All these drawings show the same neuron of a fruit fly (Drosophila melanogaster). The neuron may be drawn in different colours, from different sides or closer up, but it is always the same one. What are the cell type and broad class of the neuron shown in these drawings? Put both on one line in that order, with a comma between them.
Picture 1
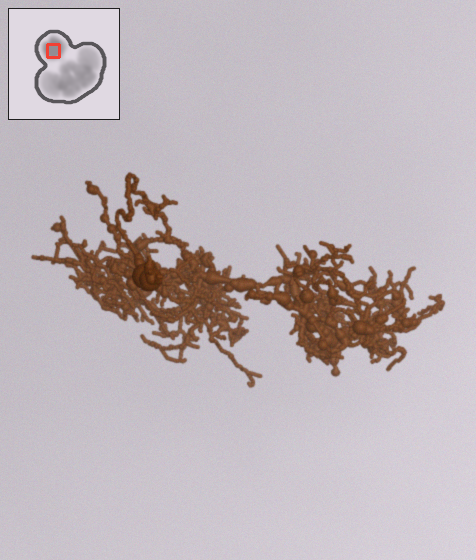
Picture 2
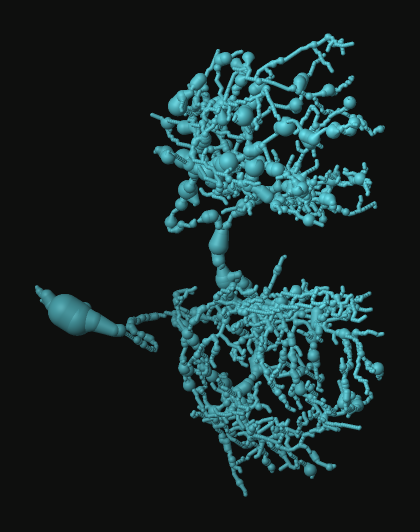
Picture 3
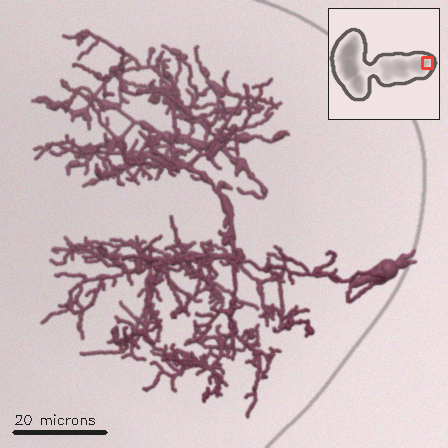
INXXX188, nerve-cord intrinsic neuron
